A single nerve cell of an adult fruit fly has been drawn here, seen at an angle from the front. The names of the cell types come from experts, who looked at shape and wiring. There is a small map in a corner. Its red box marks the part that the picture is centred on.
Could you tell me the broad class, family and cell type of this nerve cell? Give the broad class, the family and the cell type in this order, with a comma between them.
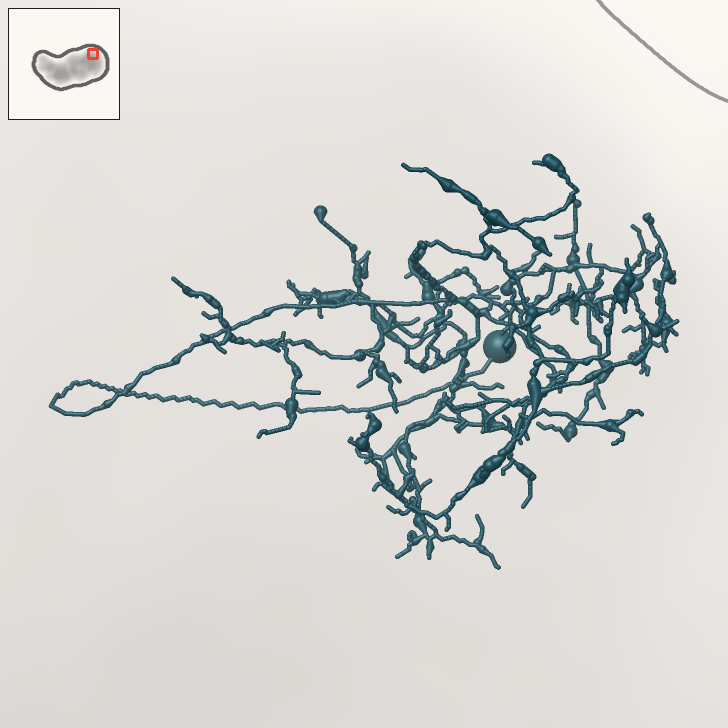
central-brain intrinsic neuron, hemilineage LHp1, CB1503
